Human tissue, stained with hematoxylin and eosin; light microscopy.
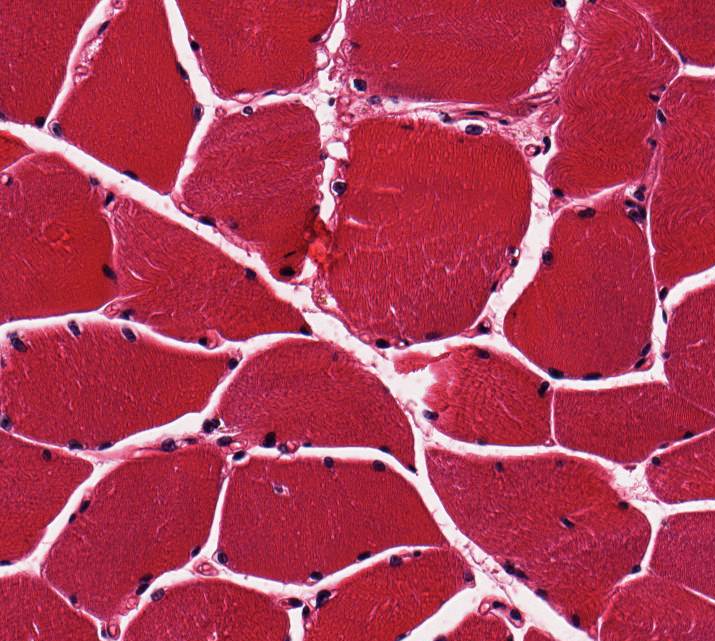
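Skeletal muscle, H&E. Dark, flattened nuclei lie at the edges of the fibres; none sits in a fibre centre. Fibre profiles are angular polygons, flattened on the sides facing their neighbours. A small cluster of red blood cells lies between fibres just above the centre of the field. No fat cells are present.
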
